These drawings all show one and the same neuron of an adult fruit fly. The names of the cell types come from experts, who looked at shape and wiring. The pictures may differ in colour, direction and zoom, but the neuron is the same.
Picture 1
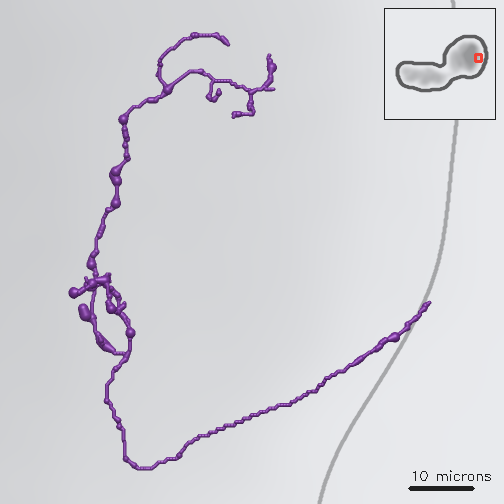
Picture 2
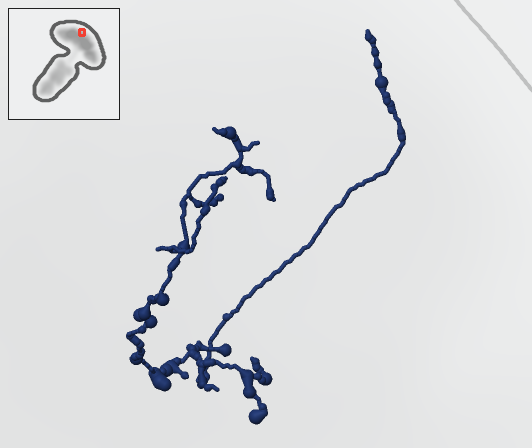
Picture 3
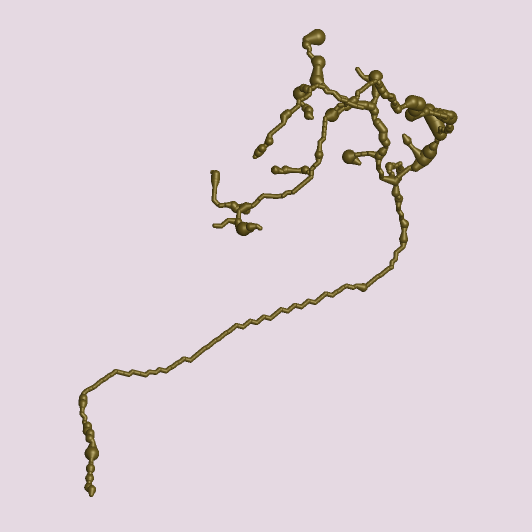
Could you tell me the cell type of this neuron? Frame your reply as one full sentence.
The neuron is categorized under cell type HRN_VP1d.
